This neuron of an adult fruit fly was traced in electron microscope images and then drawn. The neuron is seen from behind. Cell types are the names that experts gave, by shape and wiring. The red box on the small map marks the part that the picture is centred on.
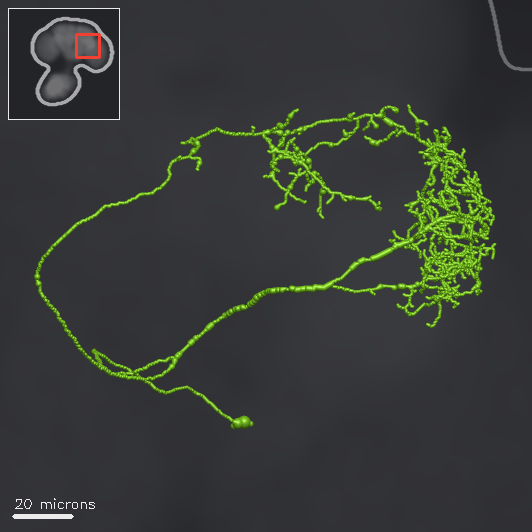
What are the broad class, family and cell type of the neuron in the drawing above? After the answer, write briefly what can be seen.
Its broad class is central-brain intrinsic neuron. Its family is hemilineage LALv1_ventral. It is of cell type AVLP454_b3. The cell body is at the bottom of the picture. By the scale bar it is about 160 microns wide in this view. Dozens of branch ends can be seen.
